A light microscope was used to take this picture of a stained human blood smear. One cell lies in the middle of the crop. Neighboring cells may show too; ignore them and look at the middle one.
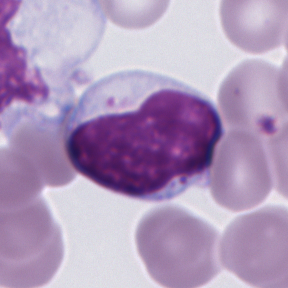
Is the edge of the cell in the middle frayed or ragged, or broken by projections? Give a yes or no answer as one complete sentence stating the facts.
No, the cell is bounded by a smooth, even outline.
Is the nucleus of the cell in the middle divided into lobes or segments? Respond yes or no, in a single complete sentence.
No, the nucleus of this cell is one compact round, oval or kidney-shaped mass.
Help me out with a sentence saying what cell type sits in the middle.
The cell around which this crop is centred is a large granular lymphocyte.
